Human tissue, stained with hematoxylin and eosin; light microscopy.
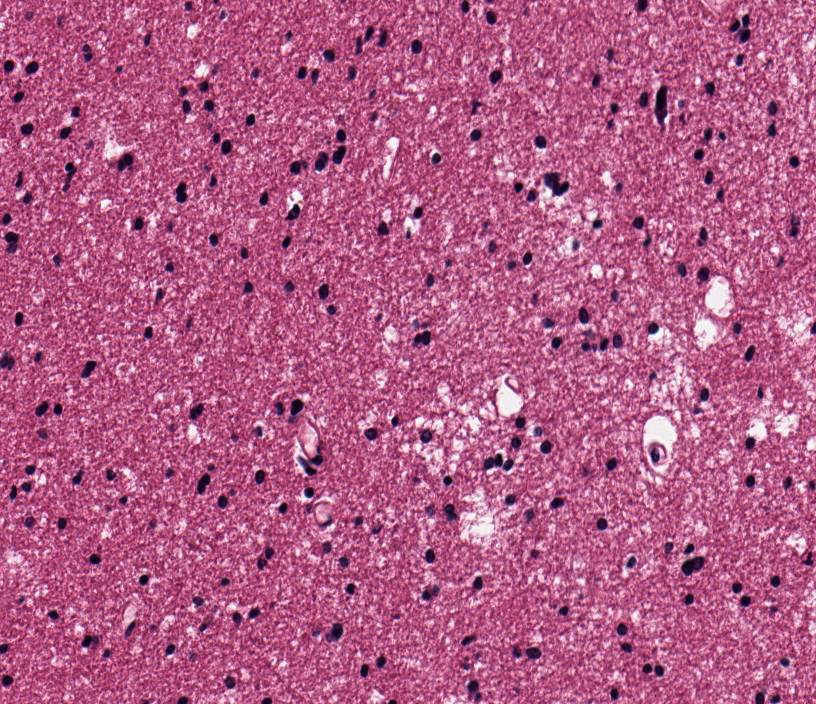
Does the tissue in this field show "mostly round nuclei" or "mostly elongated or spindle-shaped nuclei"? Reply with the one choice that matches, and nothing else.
Mostly round nuclei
